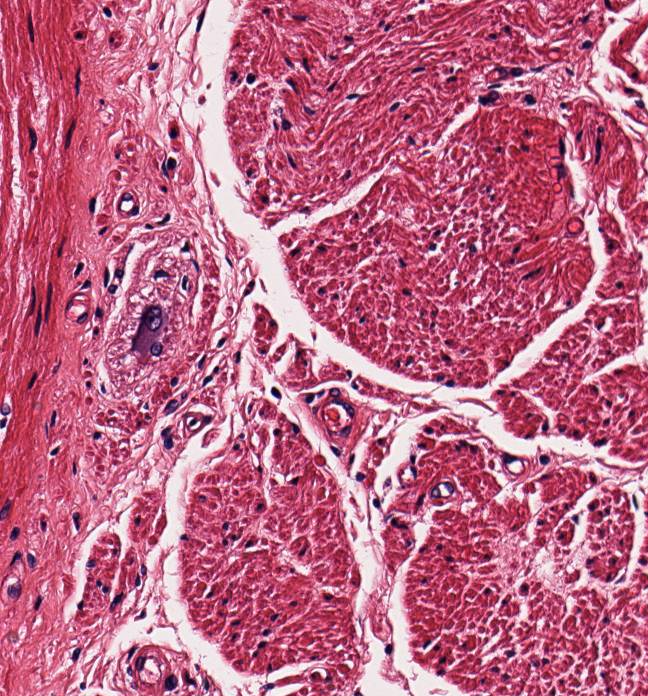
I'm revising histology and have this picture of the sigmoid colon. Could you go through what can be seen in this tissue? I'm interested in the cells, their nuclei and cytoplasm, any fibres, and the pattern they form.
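Large rounded smooth muscle bundles, separated by thin septa, fill the right and lower field. Most fibres within them are cut across, forming small, packed, eosinophilic polygonal profiles. A vertical band of densely eosinophilic fibres with elongated nuclei runs along the left edge. Several small round vessels lie in the loose tissue and septa between the bundles.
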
